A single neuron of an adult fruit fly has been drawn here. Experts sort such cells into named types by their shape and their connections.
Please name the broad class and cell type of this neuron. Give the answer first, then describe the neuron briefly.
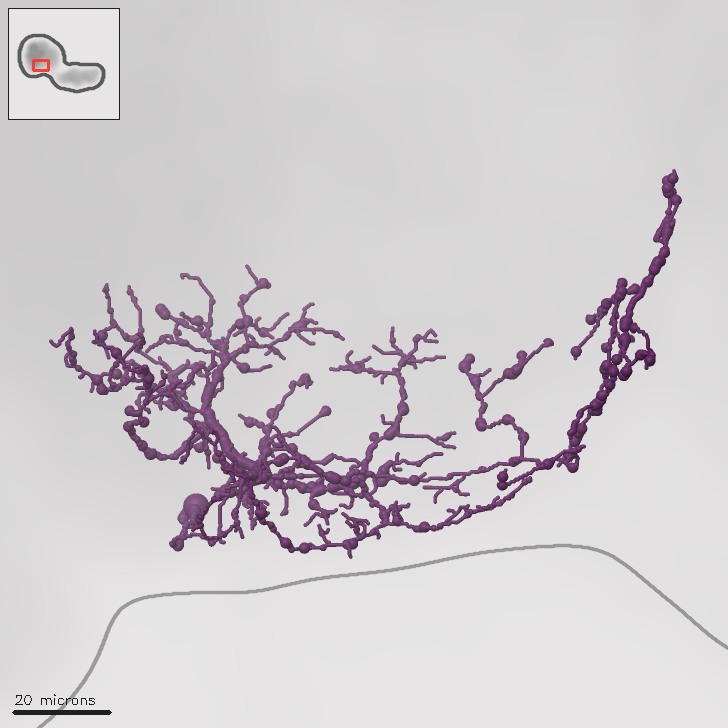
Its broad class is central-brain intrinsic neuron. The cell type is GNG293. From left to right in the picture it spans about 130 microns. In this view it is wider than it is tall.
